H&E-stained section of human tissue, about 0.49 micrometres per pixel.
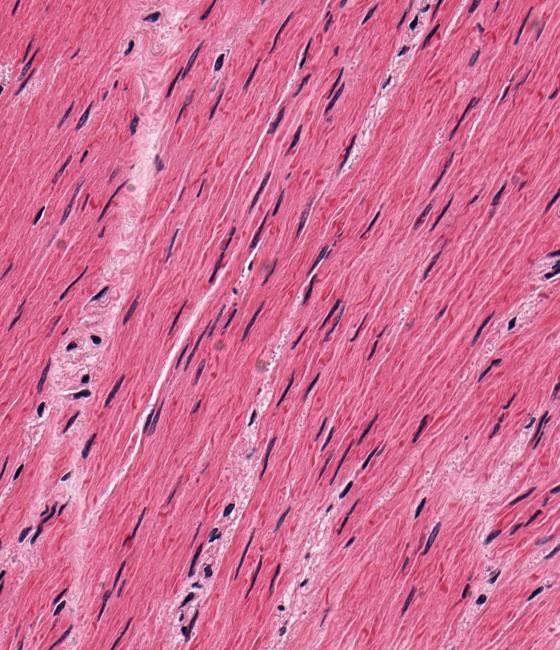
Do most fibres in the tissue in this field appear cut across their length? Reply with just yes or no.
No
